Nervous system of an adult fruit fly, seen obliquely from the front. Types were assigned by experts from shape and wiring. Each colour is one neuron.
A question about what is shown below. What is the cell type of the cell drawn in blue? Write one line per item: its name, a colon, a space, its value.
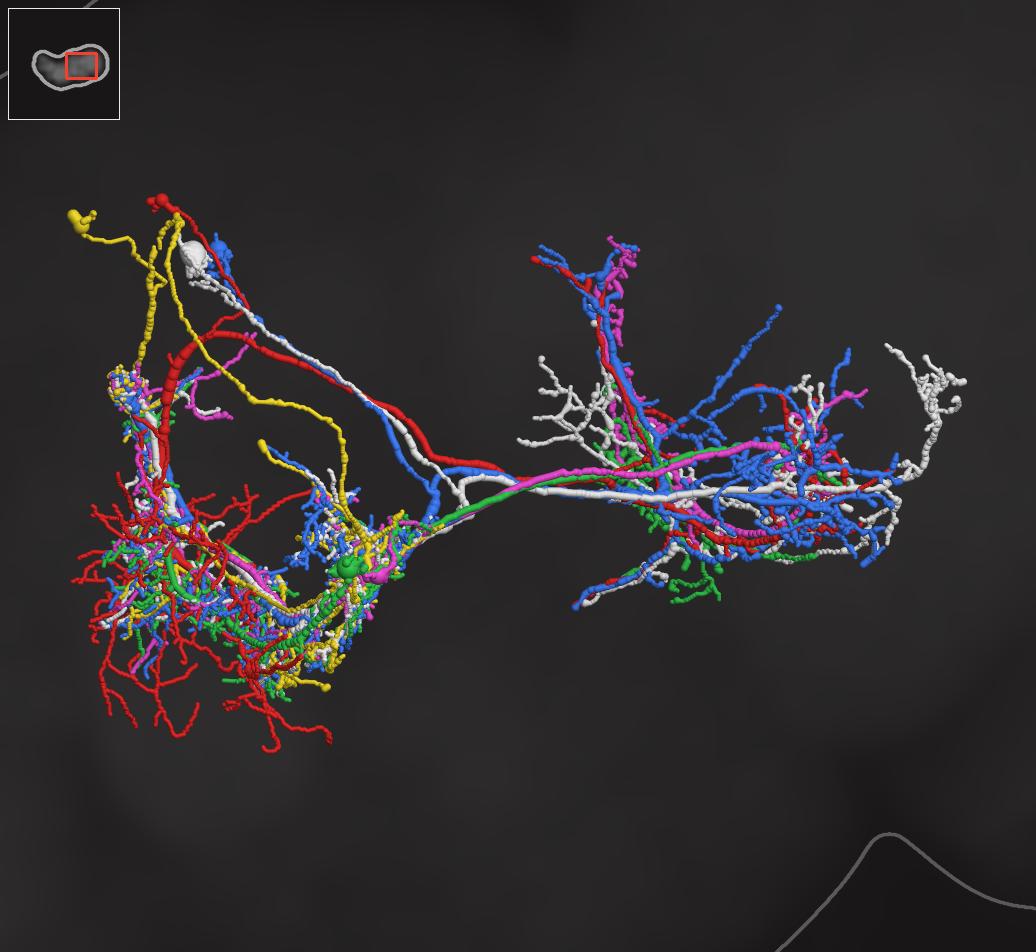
cell type: PS196_a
